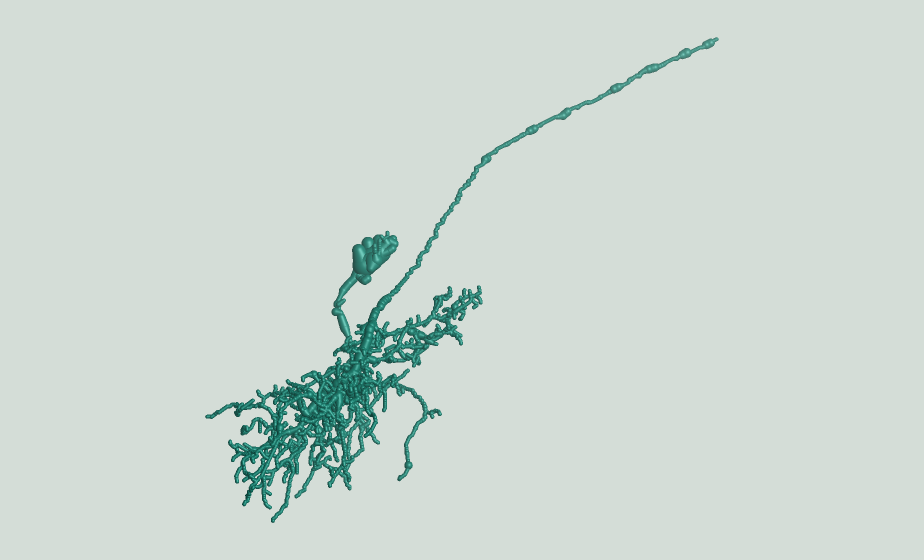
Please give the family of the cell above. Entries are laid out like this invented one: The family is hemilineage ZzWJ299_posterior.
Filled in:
The family is MNad.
